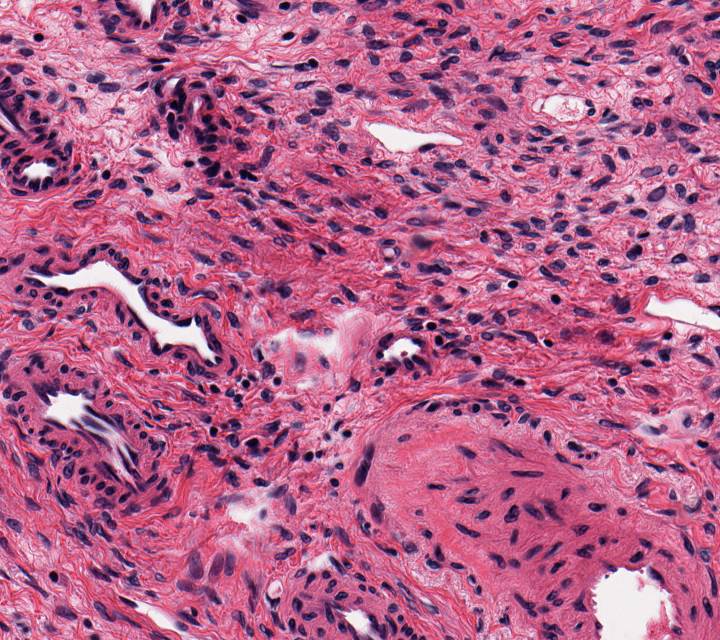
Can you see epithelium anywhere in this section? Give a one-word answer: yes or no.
No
